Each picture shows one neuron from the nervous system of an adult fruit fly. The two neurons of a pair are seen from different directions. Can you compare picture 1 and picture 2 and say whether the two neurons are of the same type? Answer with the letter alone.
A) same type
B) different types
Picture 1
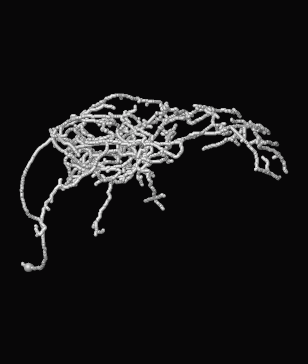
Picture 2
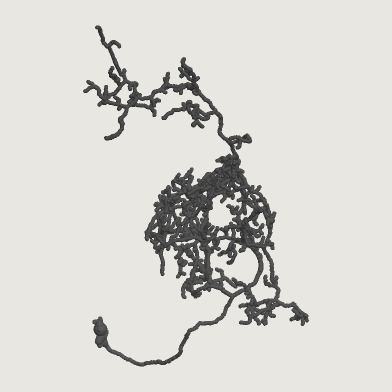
B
